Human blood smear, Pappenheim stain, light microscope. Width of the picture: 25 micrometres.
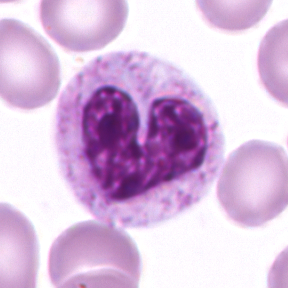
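Band neutrophil, the central cell; going round it slowly, the outline is round and smooth. The nucleus is about 11 micrometres across, and its chromatin is dark purple and coarsely clumped, with paler patches between the clumps. I can find no nucleoli in it. Plenty of pale pinkish-lilac cytoplasm makes a wide rim all the way around the nucleus.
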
